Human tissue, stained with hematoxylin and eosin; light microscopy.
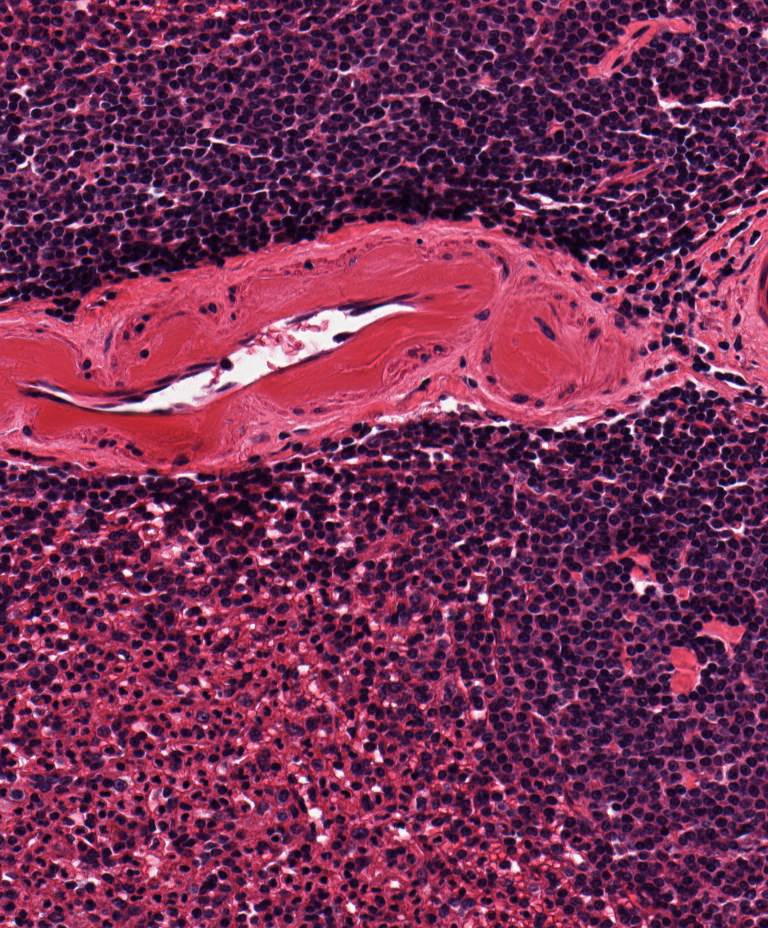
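Spleen, haematoxylin and eosin. Most cells are lymphocytes with round, dark-staining nuclei and scant cytoplasm. The vessel lumen is a narrow, largely empty slit containing only a few red cells. In the lower left the cells are more loosely arranged than in the upper part, with pink material between them. No epithelium or glands are present.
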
